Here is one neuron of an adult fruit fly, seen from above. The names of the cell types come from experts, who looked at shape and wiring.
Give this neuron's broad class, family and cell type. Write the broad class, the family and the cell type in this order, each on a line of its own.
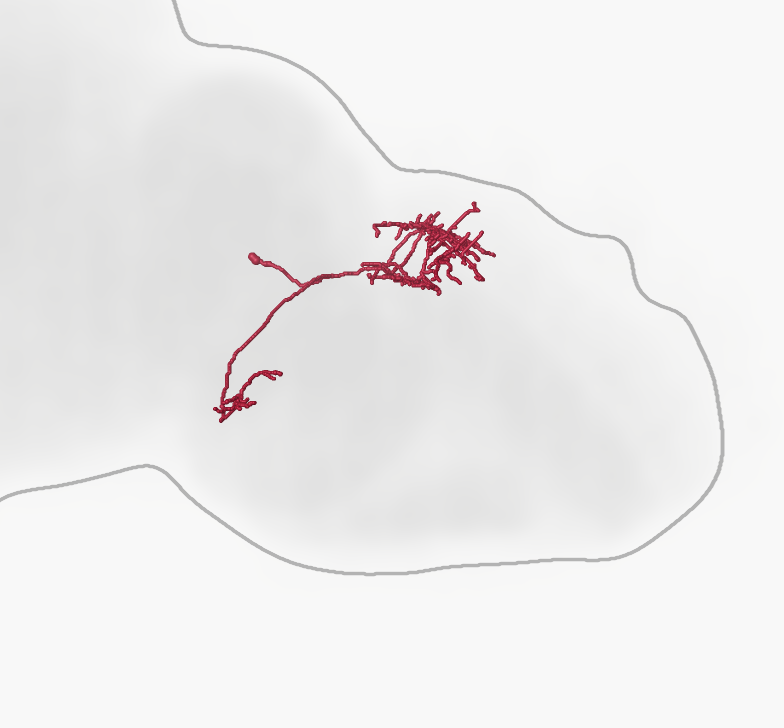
visual projection neuron
MeVP
MeVP11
